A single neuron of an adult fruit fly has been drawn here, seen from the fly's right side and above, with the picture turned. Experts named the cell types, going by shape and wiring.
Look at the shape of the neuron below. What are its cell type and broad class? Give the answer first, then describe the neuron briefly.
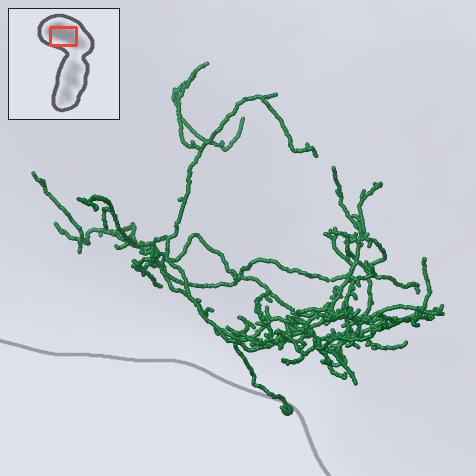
Its cell type is PS240. Its broad class is central-brain intrinsic neuron. The picture shows dozens of branch ends. In this view it is about as wide as it is tall.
